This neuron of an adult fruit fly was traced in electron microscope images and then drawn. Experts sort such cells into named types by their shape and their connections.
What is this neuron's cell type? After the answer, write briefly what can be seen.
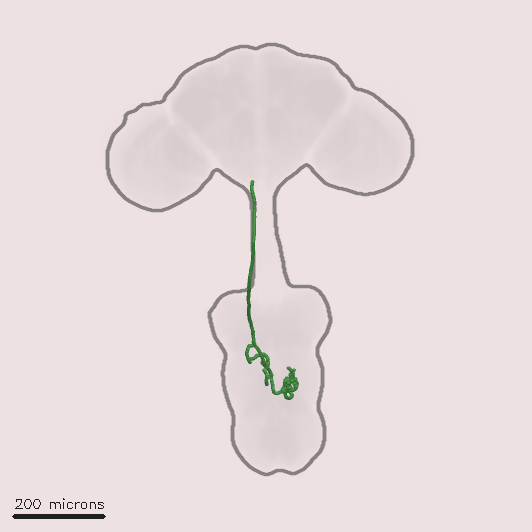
It is of cell type AN19B063. It is an ascending neuron. From top to bottom in the picture it spans about 500 microns. In this view it is more than twice as tall as it is wide.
